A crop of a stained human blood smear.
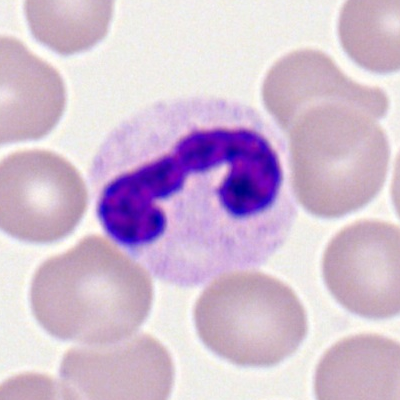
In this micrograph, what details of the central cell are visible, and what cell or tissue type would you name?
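Let's start with the cytoplasm: there's plenty of it, pale pinkish-lilac, with fine, small lilac granules scattered through. No vacuoles appear in it. Now the nucleus: no nucleoli can be seen there. This is a band neutrophil.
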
